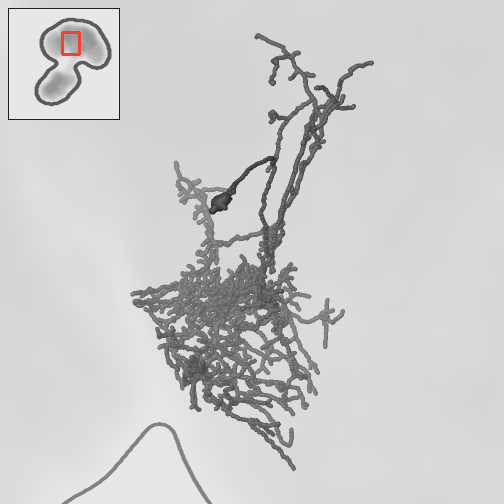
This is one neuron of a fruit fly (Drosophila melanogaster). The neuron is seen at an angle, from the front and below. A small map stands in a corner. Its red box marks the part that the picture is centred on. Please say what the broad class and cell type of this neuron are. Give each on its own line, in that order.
central-brain intrinsic neuron
PS047_a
